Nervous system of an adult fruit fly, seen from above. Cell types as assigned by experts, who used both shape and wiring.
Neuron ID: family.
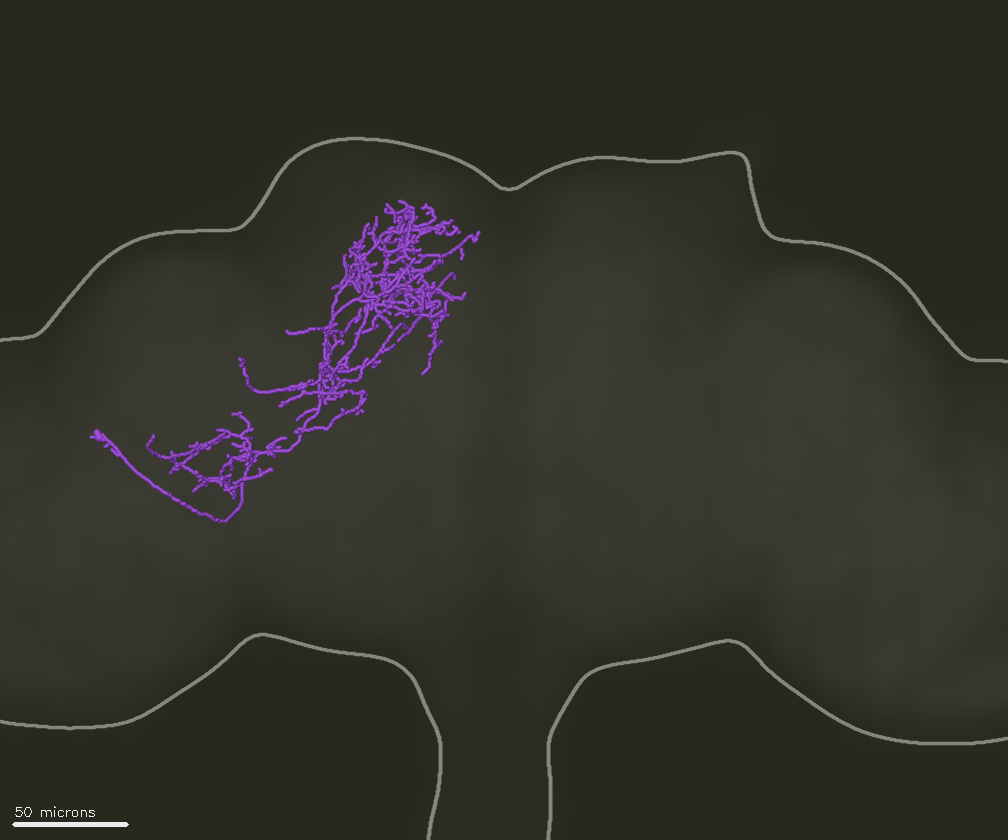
LHPD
